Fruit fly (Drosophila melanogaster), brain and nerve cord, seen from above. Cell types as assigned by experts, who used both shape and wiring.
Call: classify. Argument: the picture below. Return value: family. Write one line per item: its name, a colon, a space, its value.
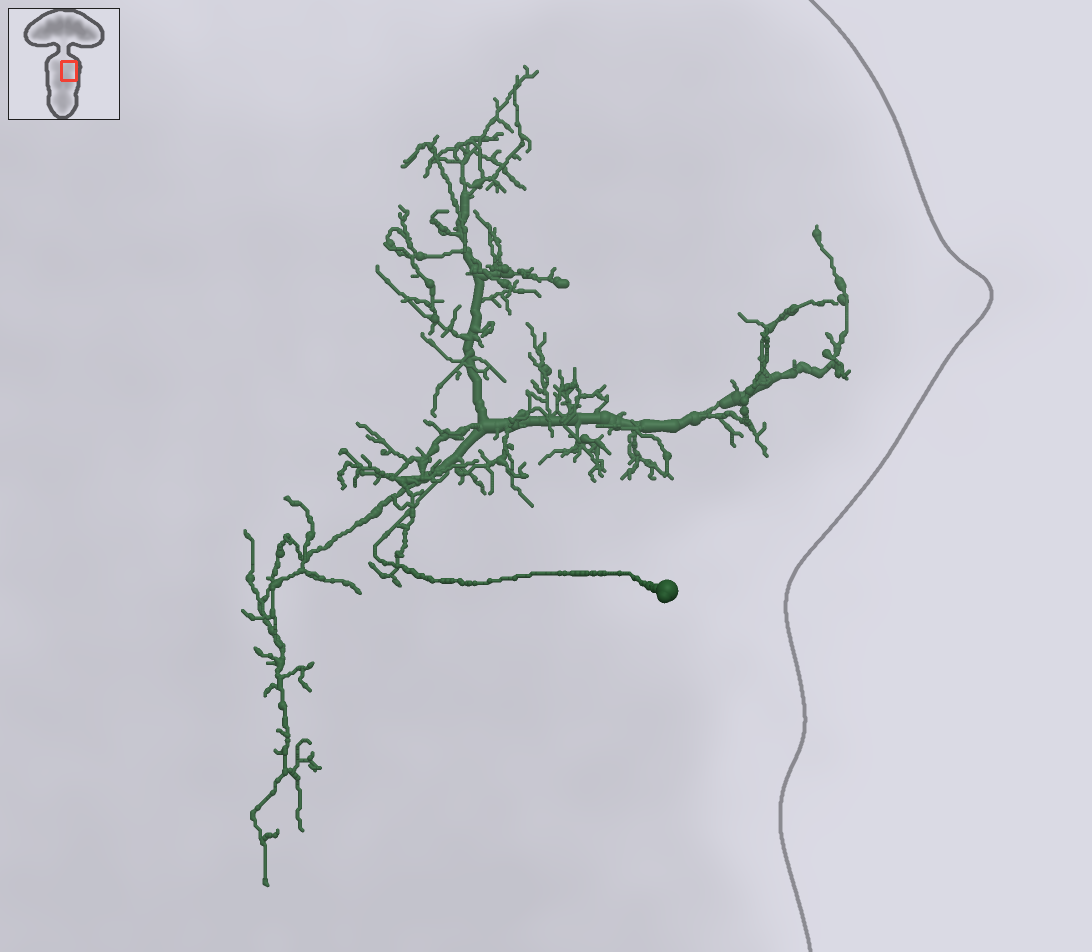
family: hemilineage 23B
